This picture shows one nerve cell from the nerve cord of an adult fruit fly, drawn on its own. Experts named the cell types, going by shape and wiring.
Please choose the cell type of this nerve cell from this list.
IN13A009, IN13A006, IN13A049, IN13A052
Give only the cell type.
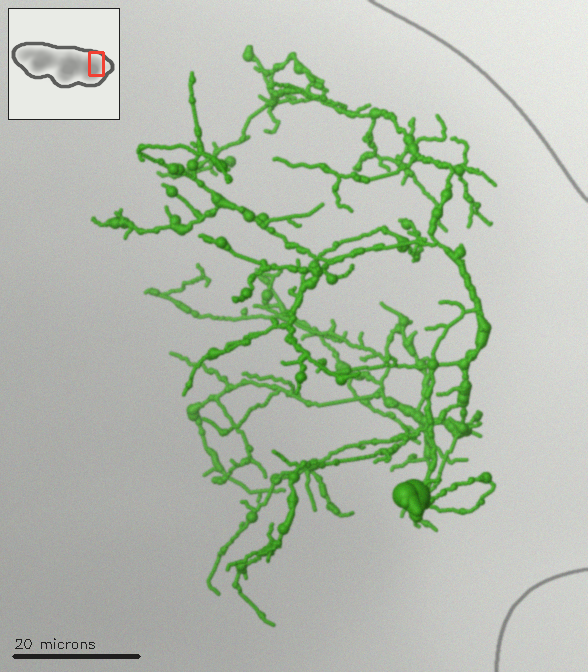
IN13A049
